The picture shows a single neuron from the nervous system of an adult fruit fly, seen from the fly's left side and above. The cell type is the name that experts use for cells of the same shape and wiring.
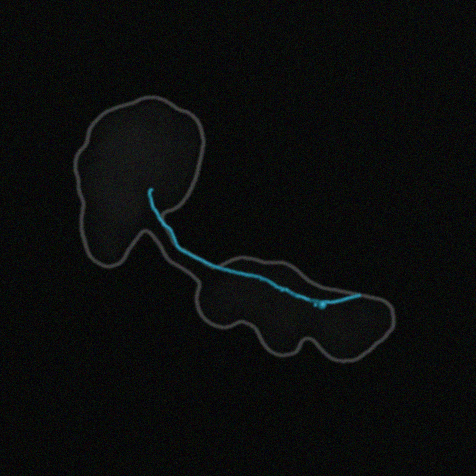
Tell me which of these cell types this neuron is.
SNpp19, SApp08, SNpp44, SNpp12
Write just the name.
SApp08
